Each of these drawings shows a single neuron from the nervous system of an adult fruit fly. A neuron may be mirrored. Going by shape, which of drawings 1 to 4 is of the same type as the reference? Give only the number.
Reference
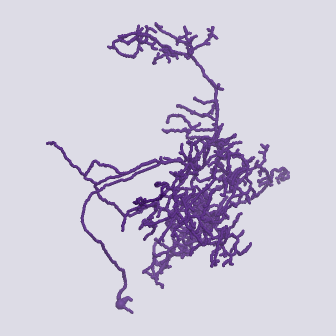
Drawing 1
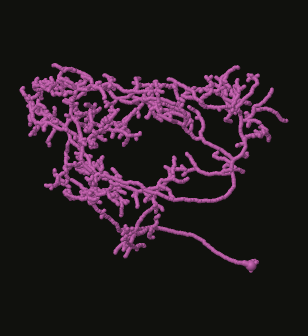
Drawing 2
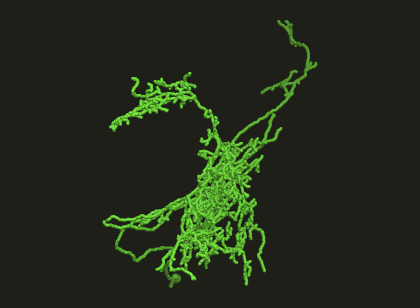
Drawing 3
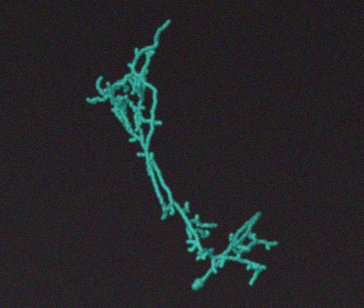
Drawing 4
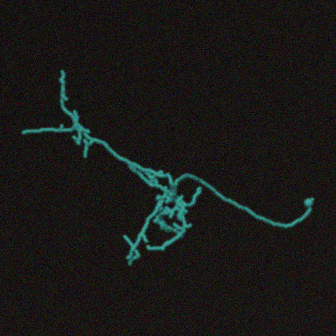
2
